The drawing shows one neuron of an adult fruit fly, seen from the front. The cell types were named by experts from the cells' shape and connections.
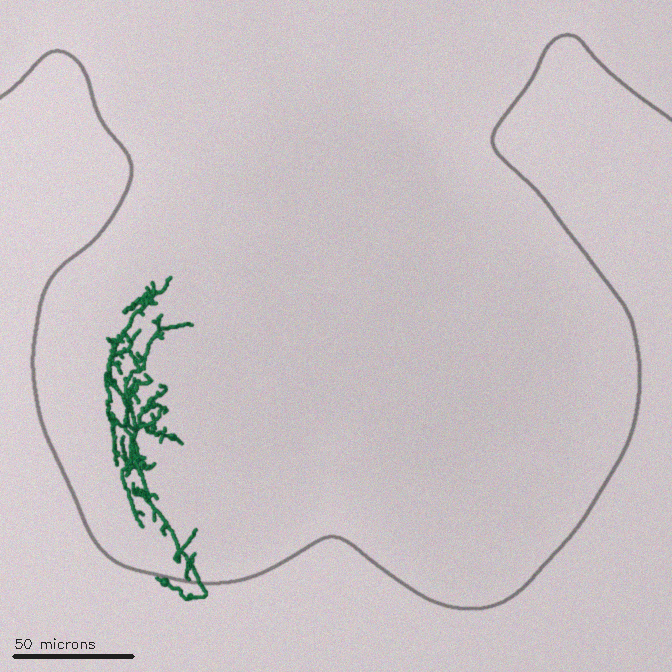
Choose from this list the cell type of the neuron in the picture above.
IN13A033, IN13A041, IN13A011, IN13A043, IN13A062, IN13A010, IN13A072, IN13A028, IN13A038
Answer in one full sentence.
It is IN13A062 that is the cell type of the neuron.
